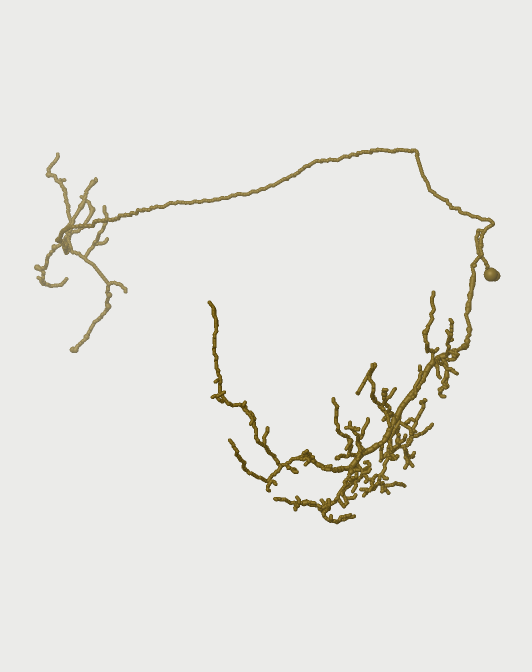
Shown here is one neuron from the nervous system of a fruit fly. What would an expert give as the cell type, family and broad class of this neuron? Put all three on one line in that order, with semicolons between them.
MeVP7; MeVP; visual projection neuron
